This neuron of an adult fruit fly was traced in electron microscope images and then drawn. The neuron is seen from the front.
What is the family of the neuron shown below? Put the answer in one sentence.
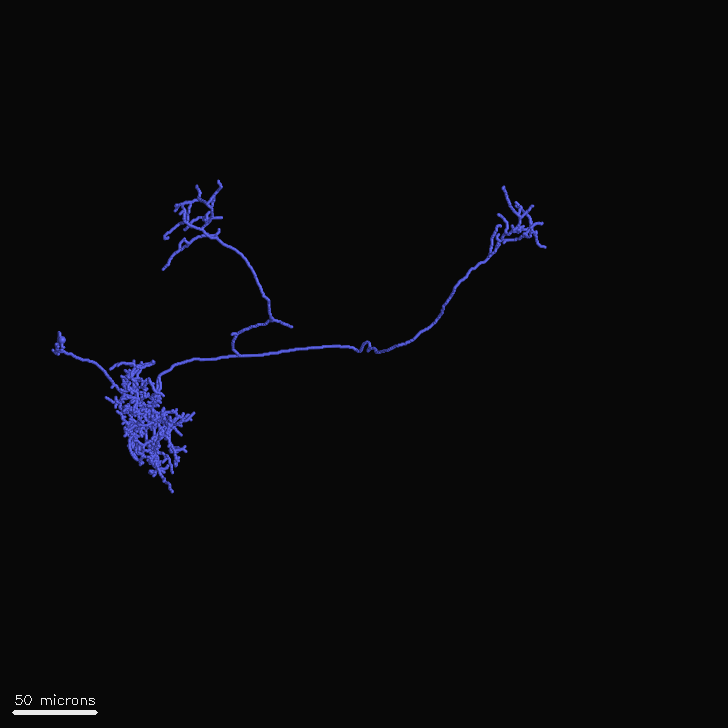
The family is hemilineage VLPl&d1_lateral.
